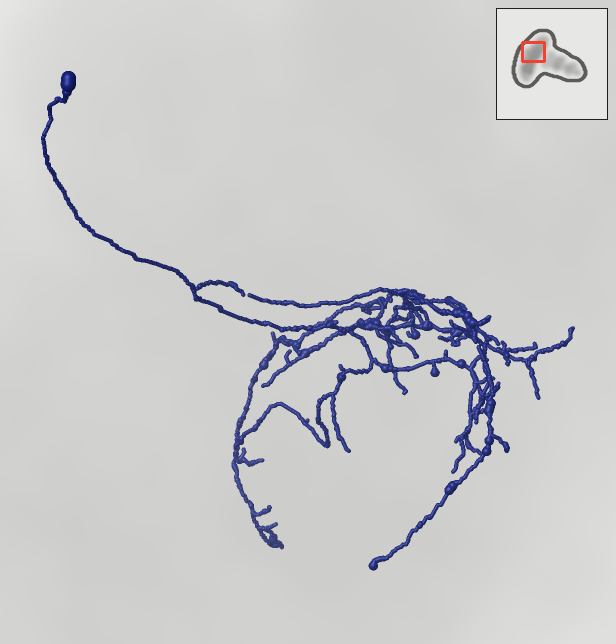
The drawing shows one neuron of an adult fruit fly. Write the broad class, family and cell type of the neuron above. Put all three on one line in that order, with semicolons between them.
central-brain intrinsic neuron; hemilineage LALa1_posterior; CB1356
